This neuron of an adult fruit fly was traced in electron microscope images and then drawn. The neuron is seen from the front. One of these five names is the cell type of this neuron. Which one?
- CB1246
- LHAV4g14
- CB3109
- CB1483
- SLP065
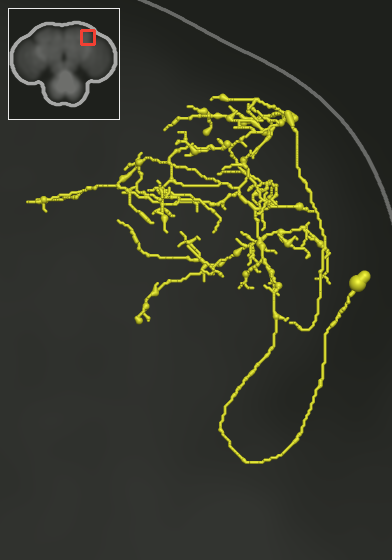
CB1483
